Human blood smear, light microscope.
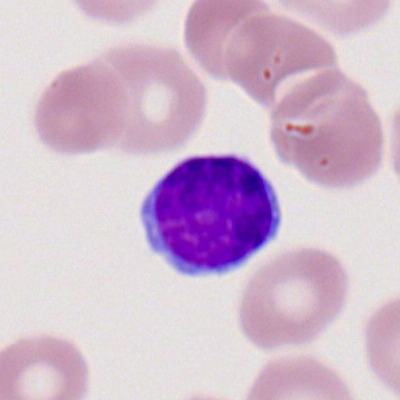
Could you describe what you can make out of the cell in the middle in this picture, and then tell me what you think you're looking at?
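The nucleus occupies nearly the whole cell, its chromatin dark purple and coarsely clumped. Pale blue cytoplasm forms only a thin rim around it. The cell is a lymphocyte.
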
